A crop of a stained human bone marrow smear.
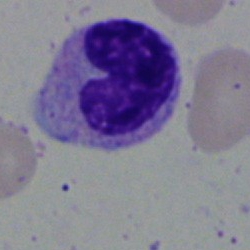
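Metamyelocyte, central cell. Its nucleus is indented, the notch opening to the left, and lies off-centre toward the upper right. The pale bluish-lilac cytoplasm is widest on the left and contains fine, faint lilac granules.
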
